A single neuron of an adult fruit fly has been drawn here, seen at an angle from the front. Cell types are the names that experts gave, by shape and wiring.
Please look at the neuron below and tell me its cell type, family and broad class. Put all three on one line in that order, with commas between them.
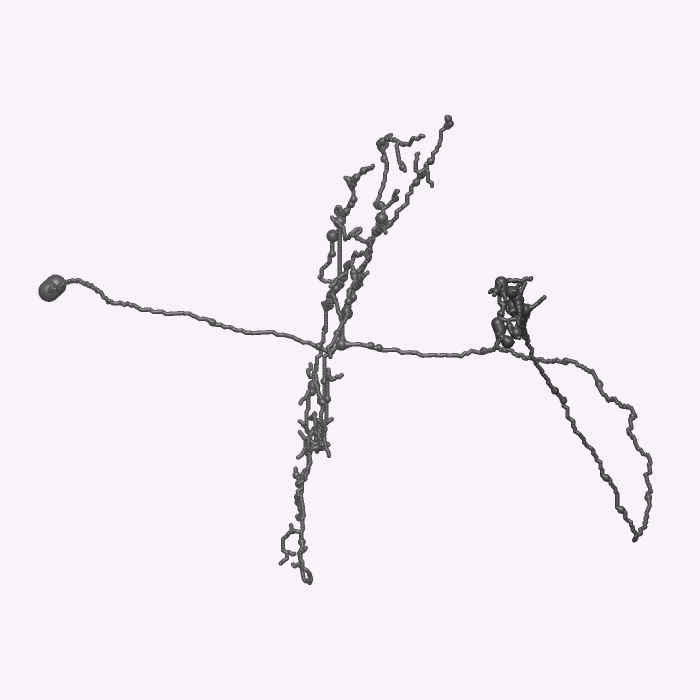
MeTu2b, MeTu, visual projection neuron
